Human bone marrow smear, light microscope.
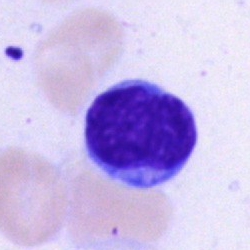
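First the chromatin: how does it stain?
Dense, and dark purple.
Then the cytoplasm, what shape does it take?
A narrow rim, widest at the bottom of the cell, with no granules that I can see.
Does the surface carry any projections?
No, none.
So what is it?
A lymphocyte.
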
